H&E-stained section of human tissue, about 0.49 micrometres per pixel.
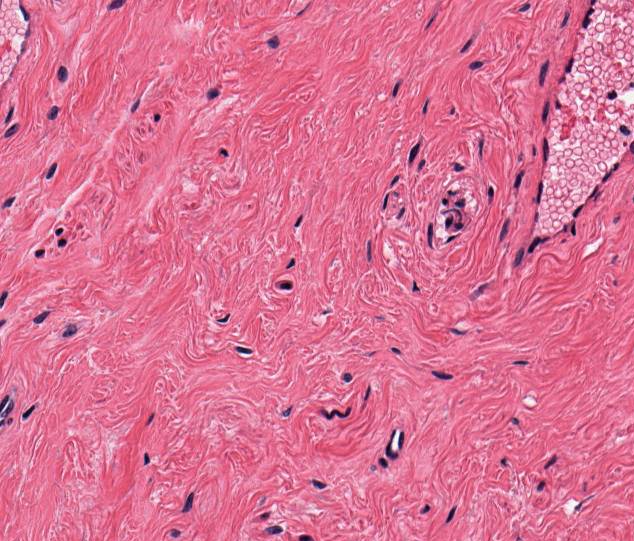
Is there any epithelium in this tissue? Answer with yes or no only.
No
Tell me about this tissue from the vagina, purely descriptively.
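Densely packed eosinophilic collagen fibres occupy nearly the whole field. These bundles are wavy and run in varying directions. Between them, nuclei are sparse and widely scattered. Most of the nuclei are dark, small and elongated, and some have a wavy outline.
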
